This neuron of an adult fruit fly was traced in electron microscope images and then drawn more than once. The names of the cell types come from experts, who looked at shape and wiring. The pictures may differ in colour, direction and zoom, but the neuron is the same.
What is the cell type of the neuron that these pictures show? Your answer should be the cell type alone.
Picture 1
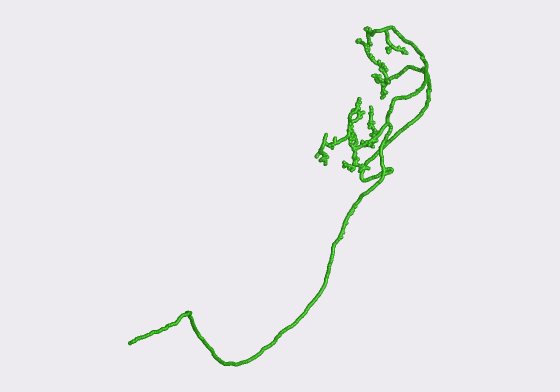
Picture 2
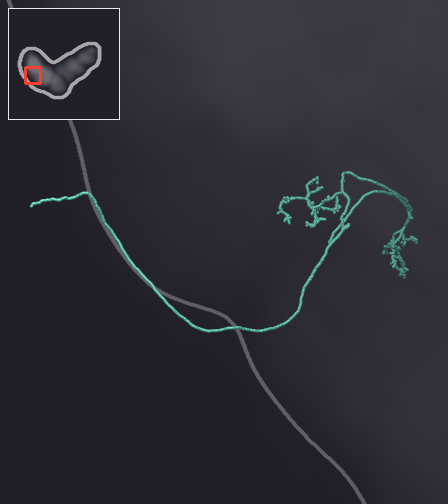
ORN_DM1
